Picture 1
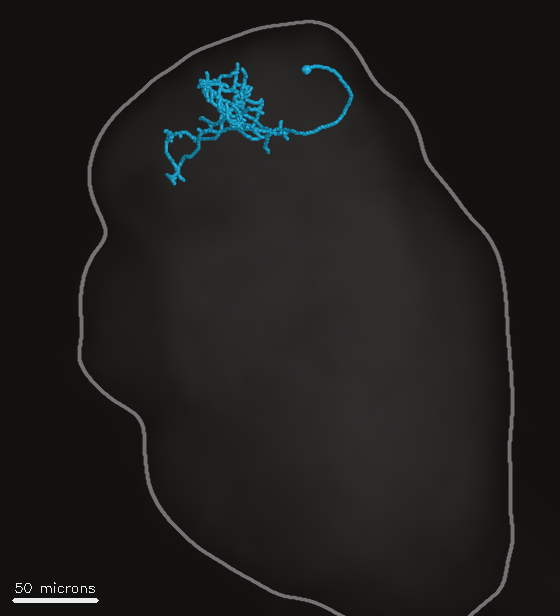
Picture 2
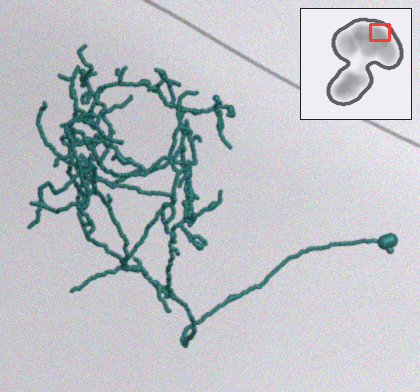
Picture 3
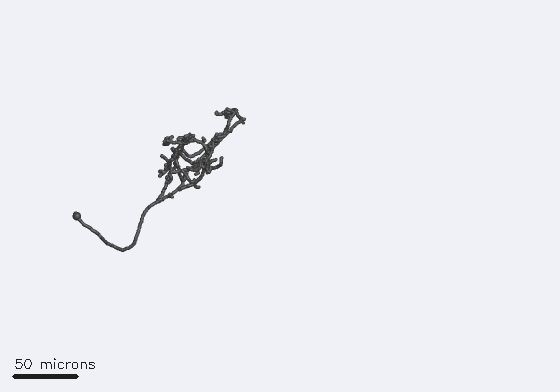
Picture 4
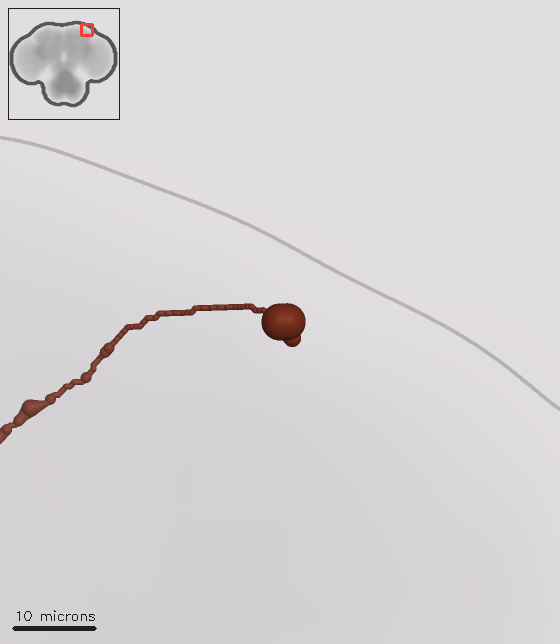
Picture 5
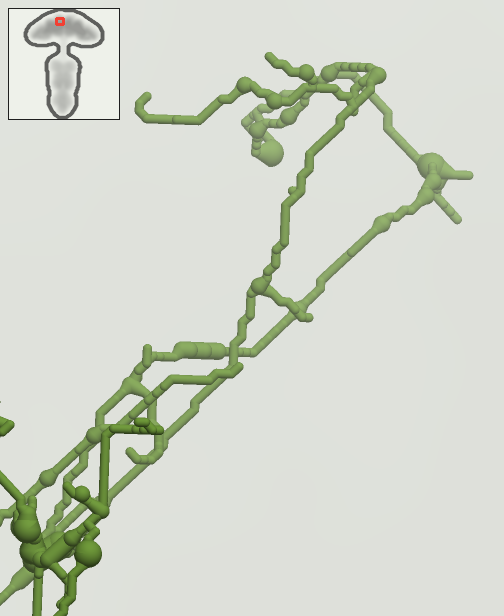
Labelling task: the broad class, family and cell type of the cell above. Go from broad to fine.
central-brain intrinsic neuron; hemilineage SLPad1_posterior; SIP037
